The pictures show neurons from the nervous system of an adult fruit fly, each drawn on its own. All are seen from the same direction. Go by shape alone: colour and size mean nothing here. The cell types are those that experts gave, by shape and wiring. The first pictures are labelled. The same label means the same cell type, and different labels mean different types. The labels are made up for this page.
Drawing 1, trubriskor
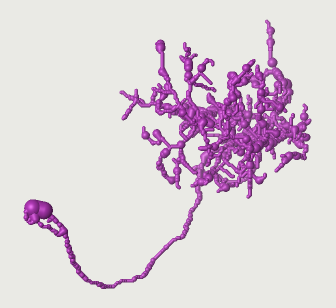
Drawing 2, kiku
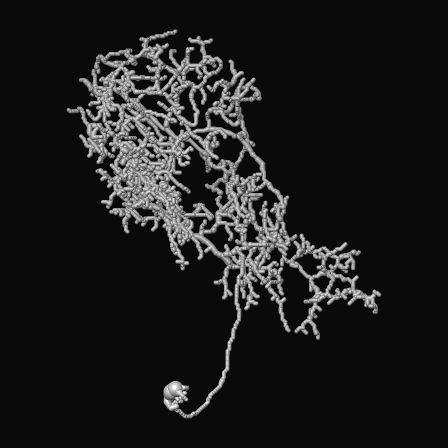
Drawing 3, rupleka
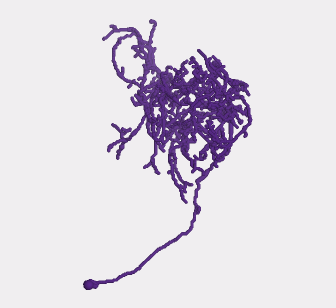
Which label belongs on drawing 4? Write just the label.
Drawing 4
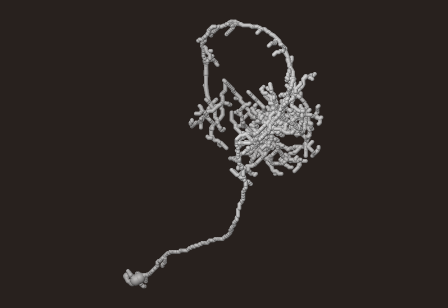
trubriskor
